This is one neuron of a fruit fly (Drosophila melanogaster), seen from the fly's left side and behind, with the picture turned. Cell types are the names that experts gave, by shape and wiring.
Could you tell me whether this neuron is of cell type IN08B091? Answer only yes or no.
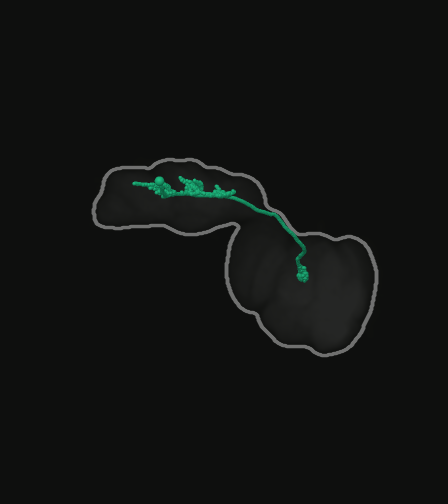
no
